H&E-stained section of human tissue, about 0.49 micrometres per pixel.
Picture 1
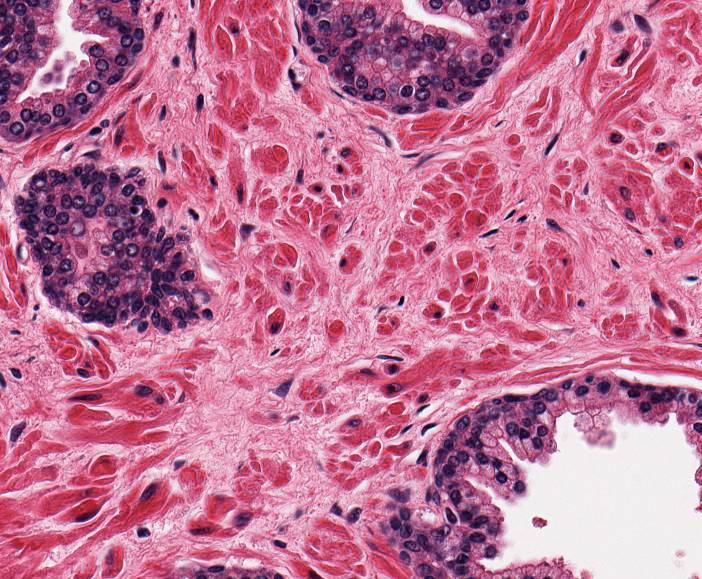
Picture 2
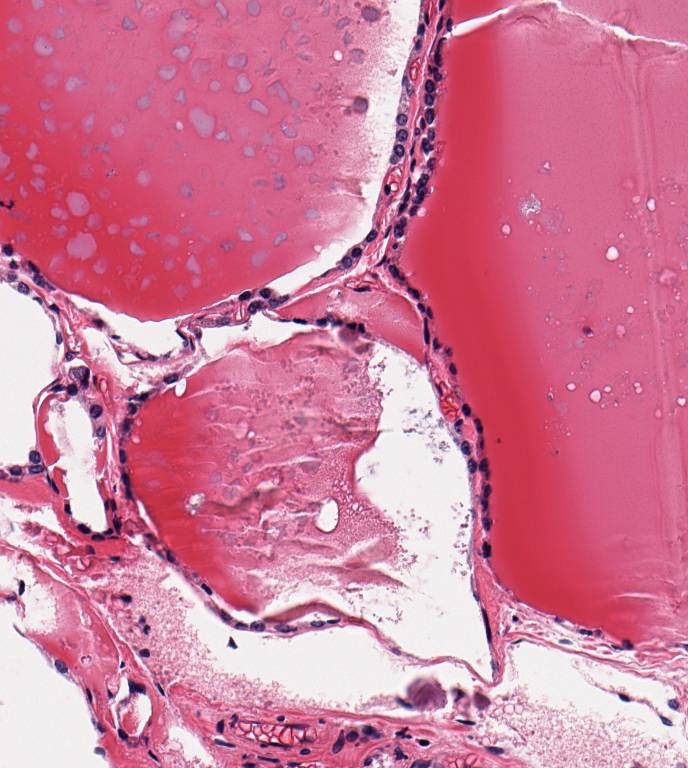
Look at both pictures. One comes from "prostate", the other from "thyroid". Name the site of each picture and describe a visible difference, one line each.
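Picture 1 shows tissue from the prostate. The gland at the lower right is lined by columnar cells with pale, clear-looking cytoplasm and dark round nuclei near the base.
Picture 2 shows tissue from the thyroid. Each follicle is lined by a single layer of flattened cells with dark, elongated nuclei.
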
